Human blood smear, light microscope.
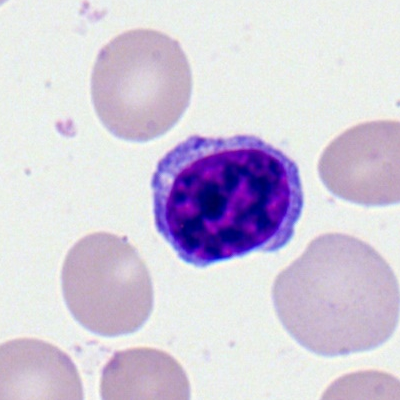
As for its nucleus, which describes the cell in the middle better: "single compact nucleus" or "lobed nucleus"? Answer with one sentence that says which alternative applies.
The nucleus is one round, oval or kidney-shaped compact mass, not lobed or folded.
